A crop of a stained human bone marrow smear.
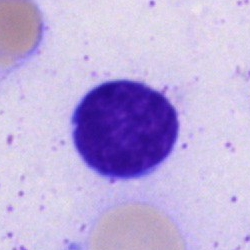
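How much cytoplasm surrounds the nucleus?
Very little; at most a very thin rim.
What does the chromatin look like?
Dark and condensed, with only faint lighter streaks.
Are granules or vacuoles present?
Neither is seen in the cell.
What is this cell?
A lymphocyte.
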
